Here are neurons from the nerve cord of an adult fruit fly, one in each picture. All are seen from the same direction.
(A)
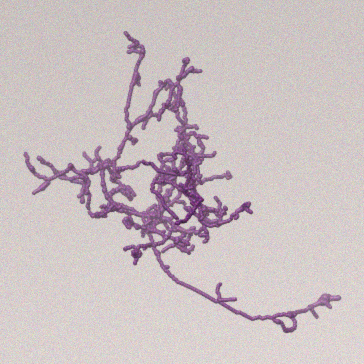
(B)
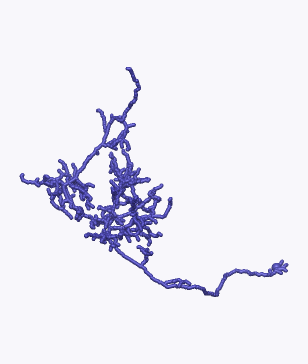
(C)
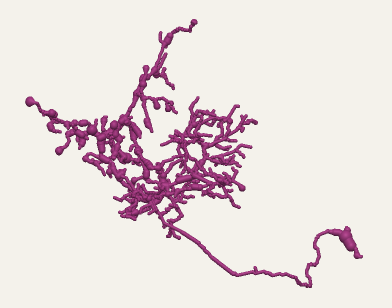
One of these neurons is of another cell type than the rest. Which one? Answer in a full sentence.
Picture C is the odd one out.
